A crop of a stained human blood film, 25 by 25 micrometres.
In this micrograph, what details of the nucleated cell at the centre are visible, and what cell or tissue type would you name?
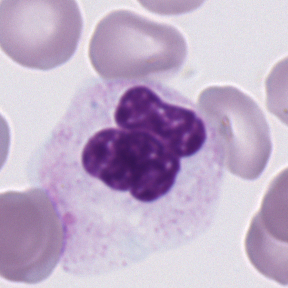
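Notice first how much cytoplasm there is: it is abundant and very pale, with fine pinkish-violet granules scattered through it. The nucleus sits toward the upper part of the cell, so a broader band of cytoplasm lies below. Its chromatin is dark purple and coarsely clumped. What we have is a segmented neutrophil.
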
